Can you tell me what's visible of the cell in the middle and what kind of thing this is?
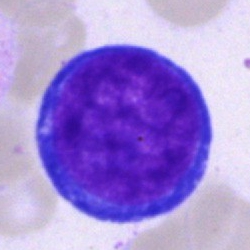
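The cytoplasm is deep blue. The chromatin appears mottled, made up of darker and lighter purple patches. Neither granules nor vacuoles are seen in the cytoplasm. This cell is a proerythroblast.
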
